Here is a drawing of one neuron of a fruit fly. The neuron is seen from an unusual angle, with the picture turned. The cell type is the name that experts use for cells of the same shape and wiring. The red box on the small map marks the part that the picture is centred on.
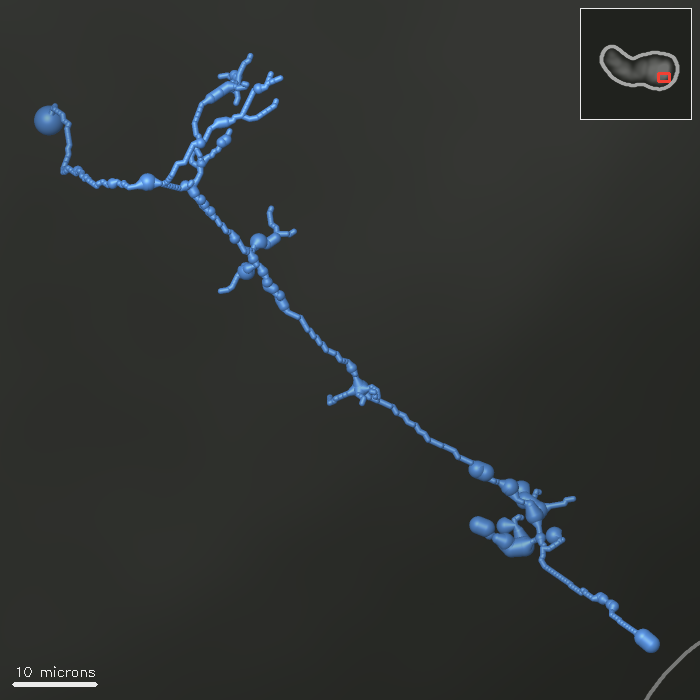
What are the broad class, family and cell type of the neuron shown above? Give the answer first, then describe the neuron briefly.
Its broad class is optic-lobe intrinsic neuron. The family is C. The cell type is C2. The cell body can be seen at the upper left of the picture. From left to right in the picture it spans about 75 microns.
